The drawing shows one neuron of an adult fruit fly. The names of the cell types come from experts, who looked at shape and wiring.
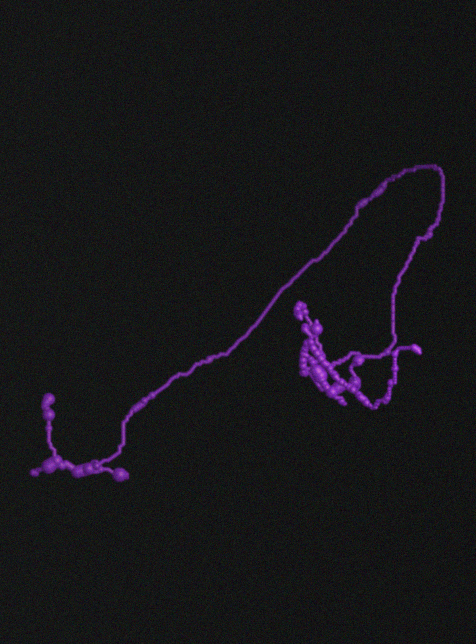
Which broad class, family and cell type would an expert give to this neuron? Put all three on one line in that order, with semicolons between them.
sensory neuron entering the brain; class olfactory; ORN_VA2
